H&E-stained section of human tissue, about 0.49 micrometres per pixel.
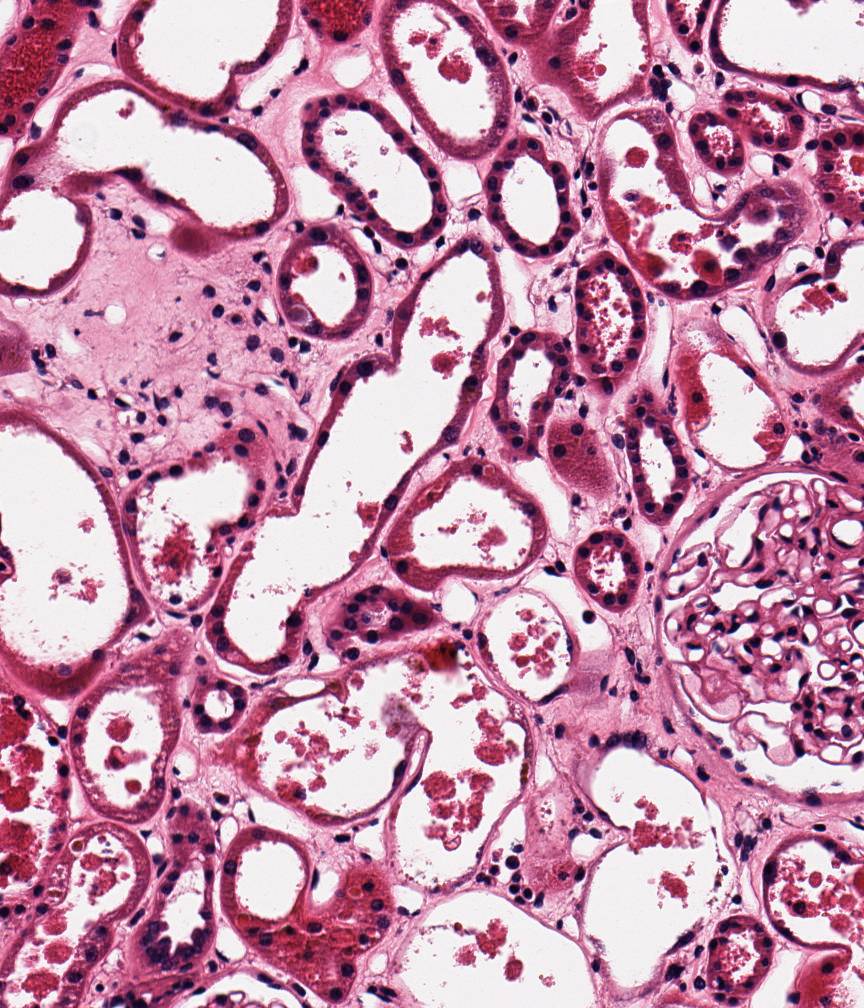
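Renal cortex. Closely packed tubules of varied size fill the field, cut in round, oval and elongated profiles. Many widely dilated, lined by thin, flattened epithelium. Single glomerulus with open capillary loops at right edge, below middle. No fat cells.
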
